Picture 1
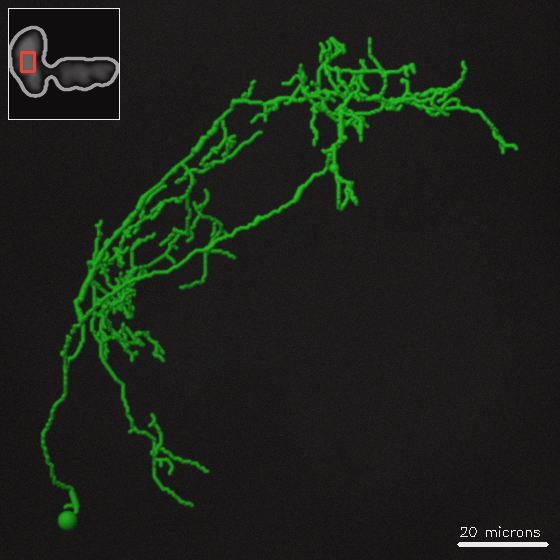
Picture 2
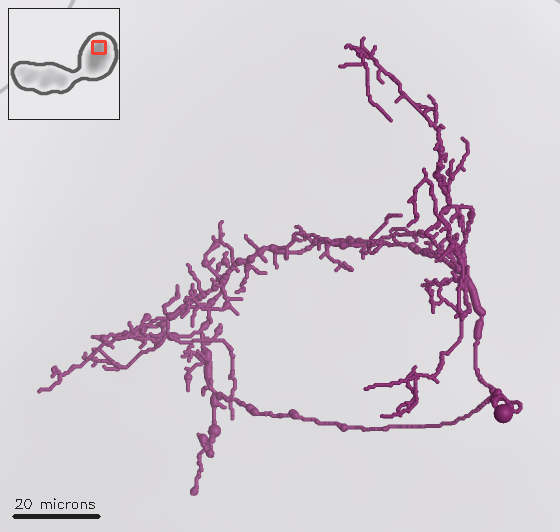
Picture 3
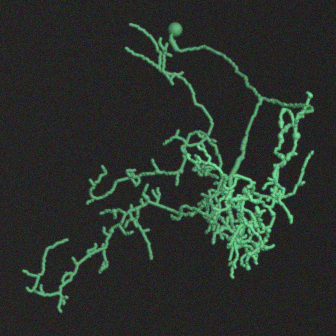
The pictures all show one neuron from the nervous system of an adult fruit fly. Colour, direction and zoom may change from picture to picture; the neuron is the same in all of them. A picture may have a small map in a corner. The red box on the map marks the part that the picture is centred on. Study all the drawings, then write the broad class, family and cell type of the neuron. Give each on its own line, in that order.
central-brain intrinsic neuron
hemilineage SLPa&l1_anterior
CL089_c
